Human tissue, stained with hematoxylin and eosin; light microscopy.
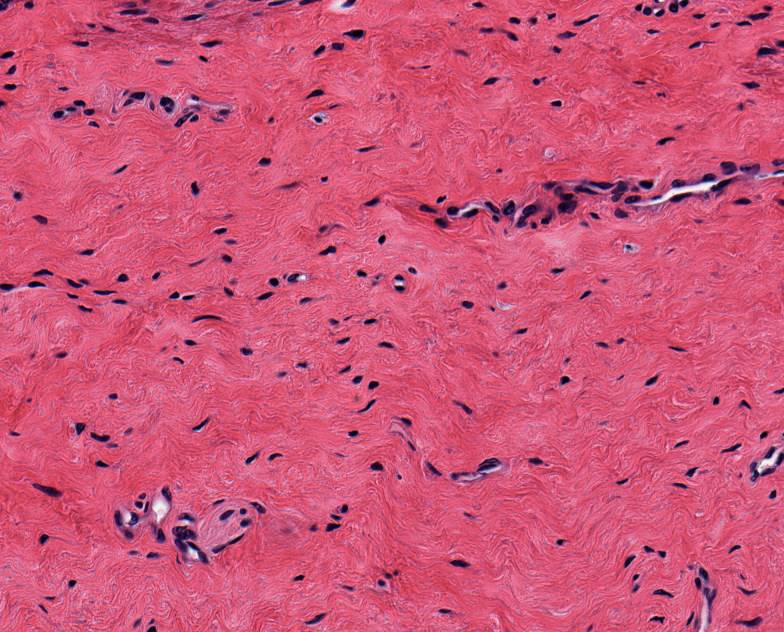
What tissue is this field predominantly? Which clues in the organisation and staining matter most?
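Dense connective tissue, pink and fibrous, fills the field, with no epithelium anywhere. Its cells are fibroblasts with small, dark, slender spindle-shaped nuclei and no distinct cytoplasm apart from the pink collagen. These nuclei are sparse and evenly scattered, so collagen far outweighs cells.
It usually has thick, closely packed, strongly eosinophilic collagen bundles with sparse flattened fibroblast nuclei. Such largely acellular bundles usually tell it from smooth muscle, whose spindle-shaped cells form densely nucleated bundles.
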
